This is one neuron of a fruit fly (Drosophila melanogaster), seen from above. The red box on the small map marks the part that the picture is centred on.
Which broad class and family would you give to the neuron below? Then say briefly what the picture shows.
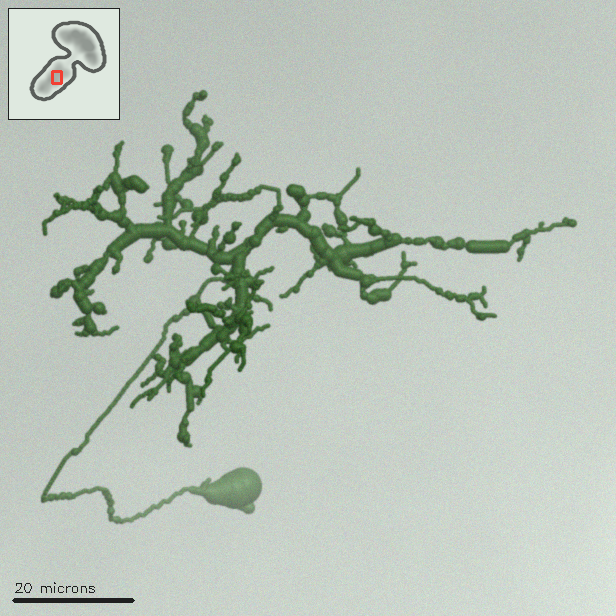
Its broad class is nerve-cord intrinsic neuron. Its family is hemilineage 00A. It lies in the nerve cord. The cell body is at the bottom of the picture. By the scale bar it is about 90 microns wide in this view.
